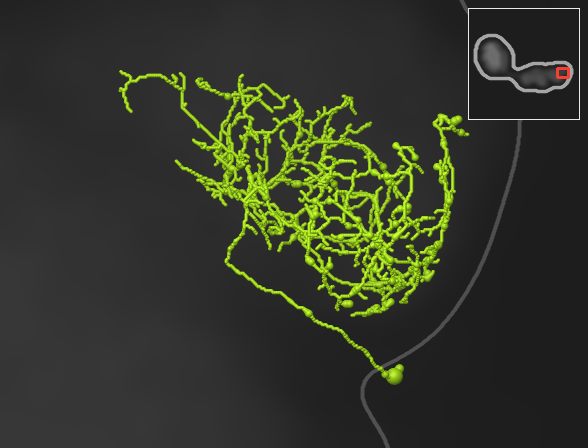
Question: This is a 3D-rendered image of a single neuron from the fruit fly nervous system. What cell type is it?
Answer: INXXX473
